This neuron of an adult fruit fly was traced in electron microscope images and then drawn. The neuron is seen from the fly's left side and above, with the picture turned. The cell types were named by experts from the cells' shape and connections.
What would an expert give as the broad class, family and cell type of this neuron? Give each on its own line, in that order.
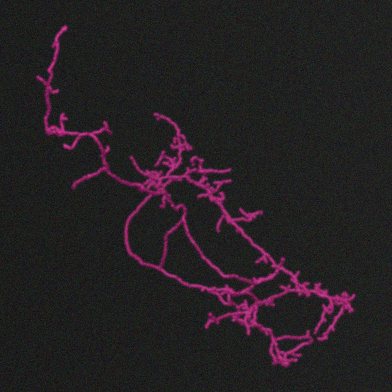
central-brain intrinsic neuron
hemilineage LALv1_ventral
SAD045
